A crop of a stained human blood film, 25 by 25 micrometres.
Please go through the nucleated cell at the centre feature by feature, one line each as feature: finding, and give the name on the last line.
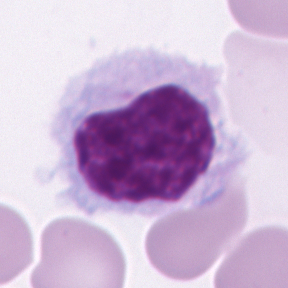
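Surface: fringed with fine hair-like projections, it seems
Outline: ragged and irregular, not smooth
Chromatin: moderately condensed, mottled and patchy
Vacuoles: none in the cytoplasm
Verdict: hairy cell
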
